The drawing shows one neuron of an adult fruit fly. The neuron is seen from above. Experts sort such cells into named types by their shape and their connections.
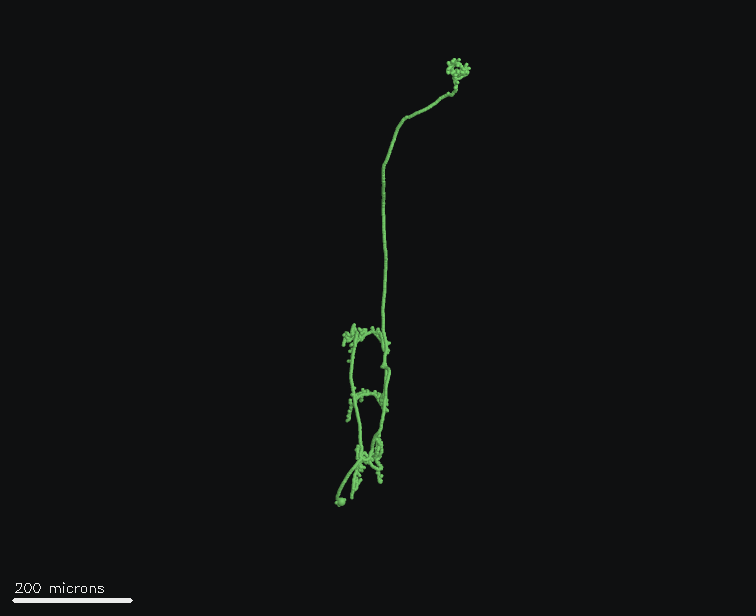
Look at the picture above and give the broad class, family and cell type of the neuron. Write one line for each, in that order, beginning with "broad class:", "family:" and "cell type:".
broad class: ascending neuron
family: hemilineage 08B
cell type: AN08B024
